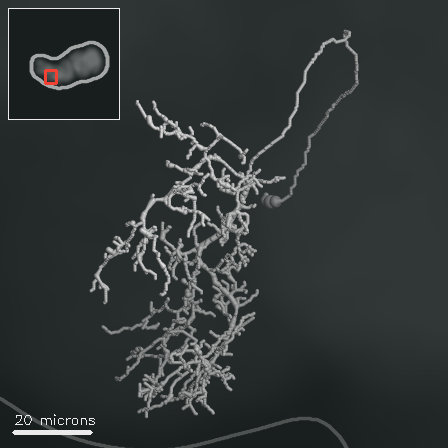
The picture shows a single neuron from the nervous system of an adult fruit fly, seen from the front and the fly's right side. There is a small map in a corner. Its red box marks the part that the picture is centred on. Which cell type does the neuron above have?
IN12B037_a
